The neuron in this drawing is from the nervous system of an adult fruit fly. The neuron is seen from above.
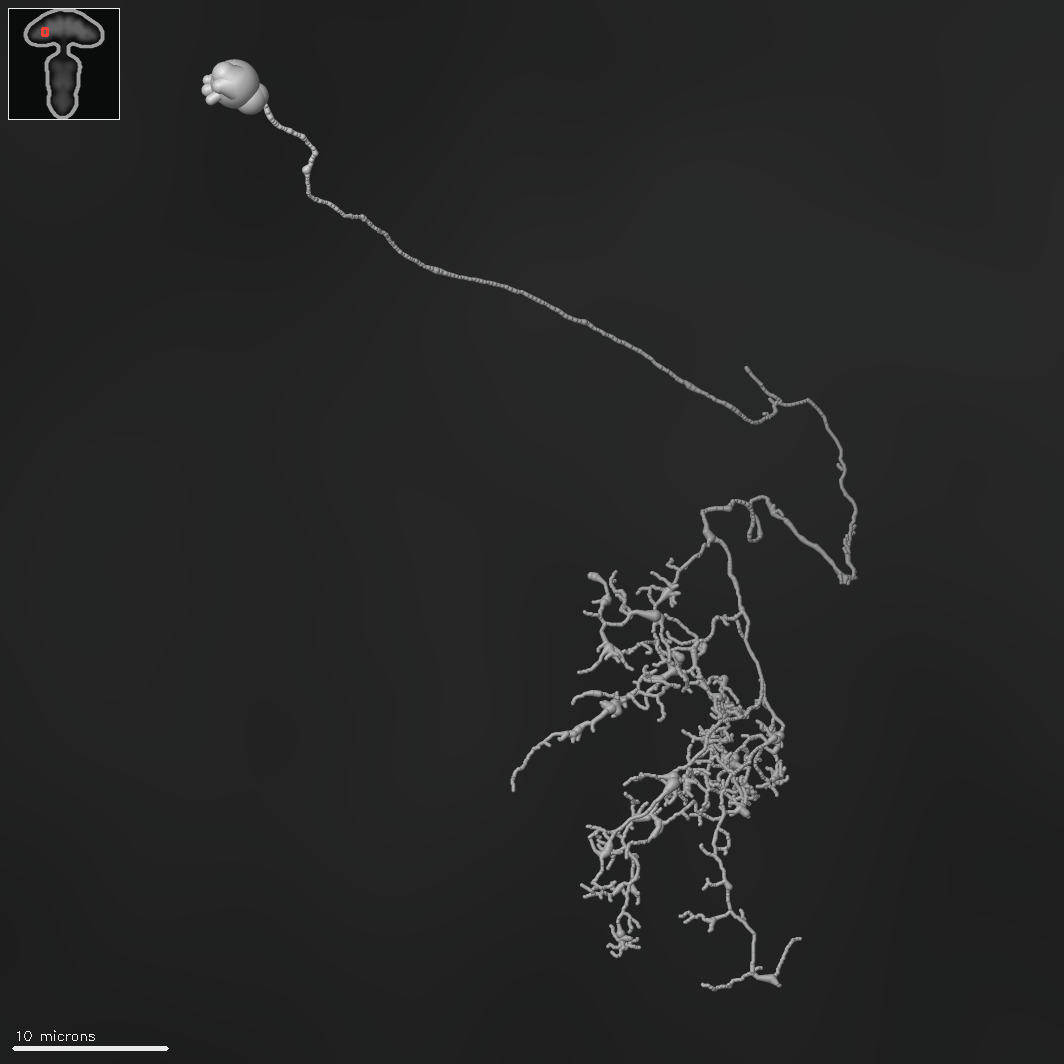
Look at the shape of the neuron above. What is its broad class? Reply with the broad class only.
optic-lobe intrinsic neuron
